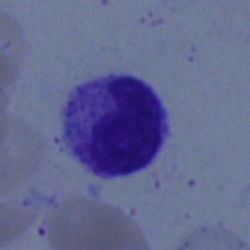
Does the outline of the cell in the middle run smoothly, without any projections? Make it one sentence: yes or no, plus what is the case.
Yes, this cell's outline runs smooth, without projections.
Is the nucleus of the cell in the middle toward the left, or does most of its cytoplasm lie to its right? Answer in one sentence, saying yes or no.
No, the nucleus of this cell lies toward the right instead.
